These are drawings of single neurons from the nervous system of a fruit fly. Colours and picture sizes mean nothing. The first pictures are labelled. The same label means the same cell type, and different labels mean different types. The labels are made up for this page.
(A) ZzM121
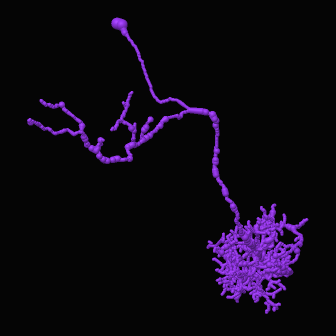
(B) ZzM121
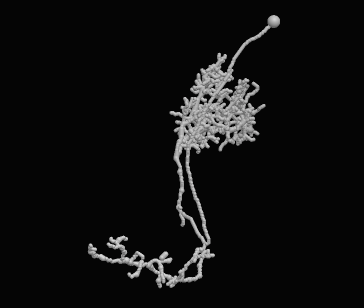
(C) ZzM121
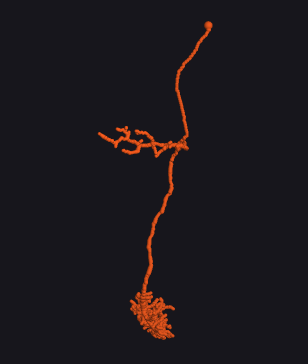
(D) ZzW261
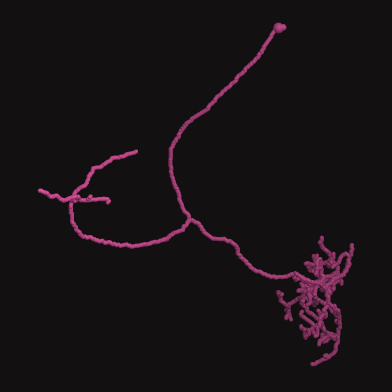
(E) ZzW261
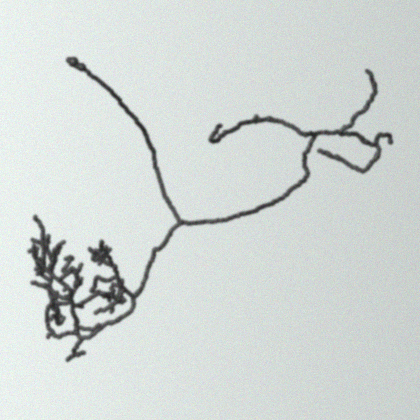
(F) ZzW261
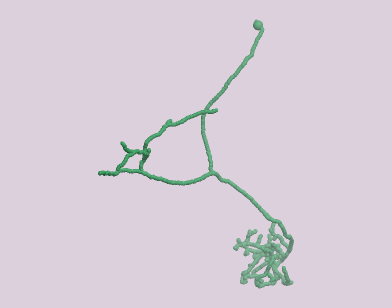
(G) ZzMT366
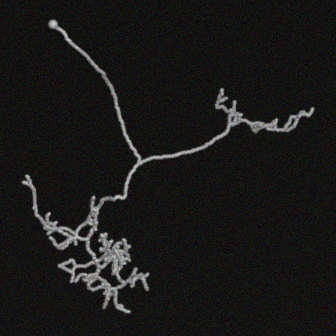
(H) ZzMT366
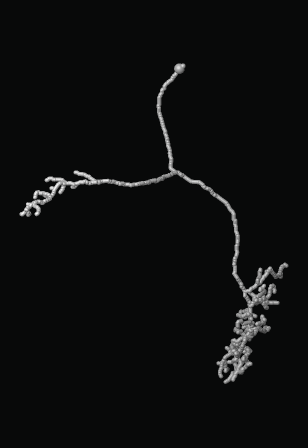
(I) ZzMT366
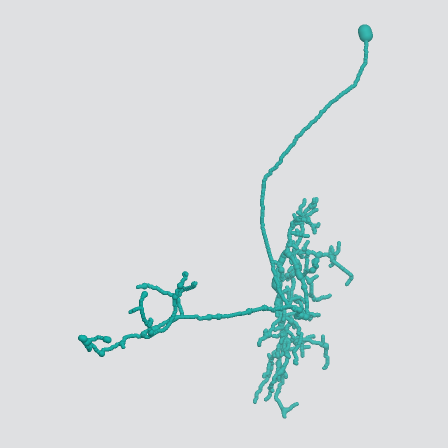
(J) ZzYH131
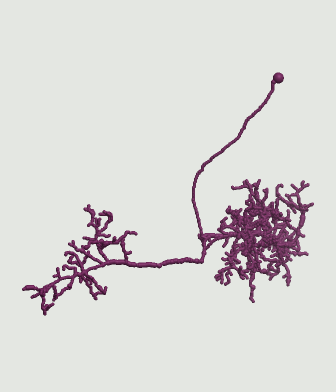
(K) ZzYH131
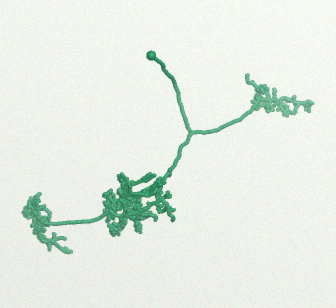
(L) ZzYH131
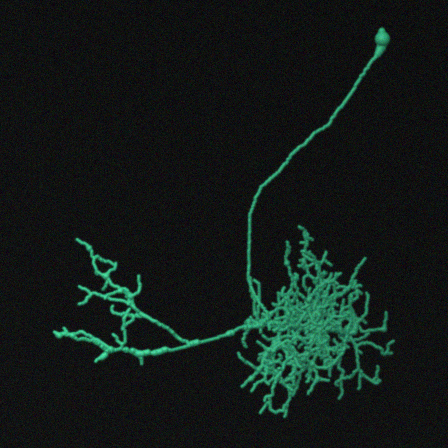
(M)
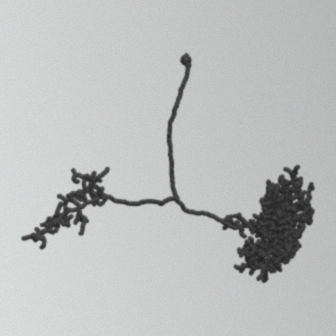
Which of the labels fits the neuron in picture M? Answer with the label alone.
ZzYH131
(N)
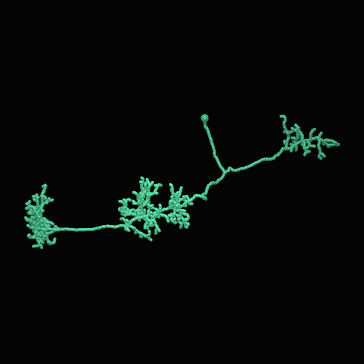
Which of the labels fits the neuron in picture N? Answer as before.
ZzYH131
